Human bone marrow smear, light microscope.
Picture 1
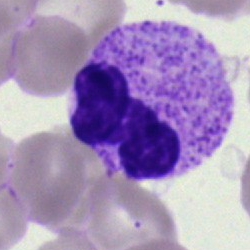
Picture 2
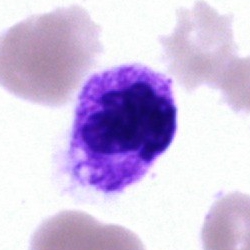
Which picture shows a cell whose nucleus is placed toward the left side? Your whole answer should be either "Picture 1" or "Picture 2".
Picture 1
